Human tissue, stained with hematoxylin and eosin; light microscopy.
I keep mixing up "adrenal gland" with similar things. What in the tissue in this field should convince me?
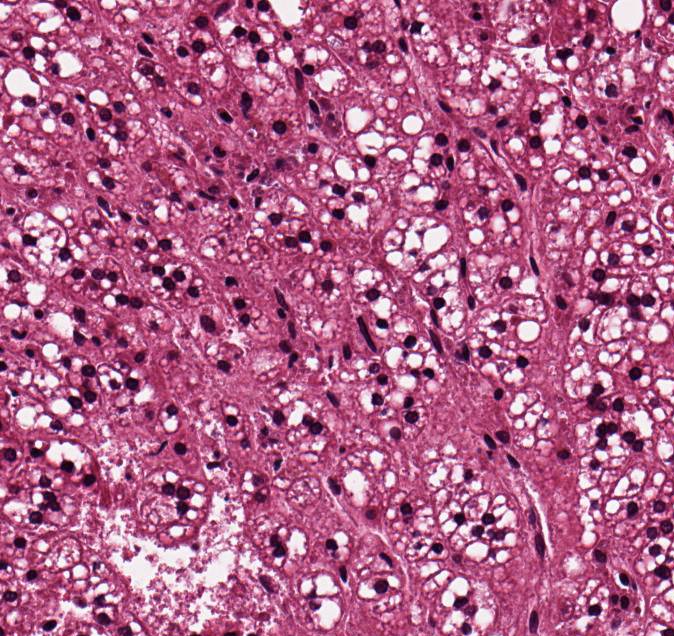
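What you have is adrenal gland: polygonal cells grouped in rounded nests and short cords, split by thin strands across the whole field. Most cells are filled with many small round clear vacuoles of varying size, and their nuclei are small, round and darkly stained. The cells form no gland lumens or tubules anywhere.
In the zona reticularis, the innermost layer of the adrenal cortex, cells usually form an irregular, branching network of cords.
Here, though, the cords are short and sit among rounded nests.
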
